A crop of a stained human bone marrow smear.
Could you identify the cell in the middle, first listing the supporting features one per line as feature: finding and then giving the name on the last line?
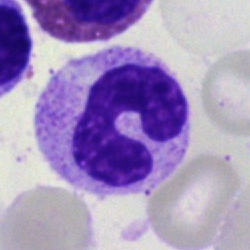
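Outline: round, smooth
Nucleus: thick curved band, C shape
Curve: wraps small pale cytoplasm patch near centre
Cytoplasm: plentiful, pale lilac
Cell: band neutrophil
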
